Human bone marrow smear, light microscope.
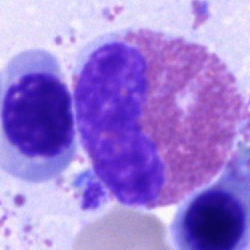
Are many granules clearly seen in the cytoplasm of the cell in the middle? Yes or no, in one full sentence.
Yes, the cytoplasm of the cell is rich in visible granules.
